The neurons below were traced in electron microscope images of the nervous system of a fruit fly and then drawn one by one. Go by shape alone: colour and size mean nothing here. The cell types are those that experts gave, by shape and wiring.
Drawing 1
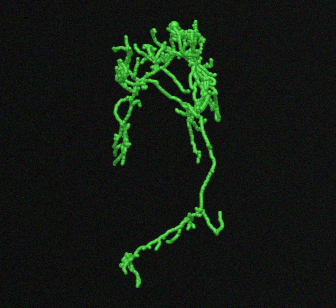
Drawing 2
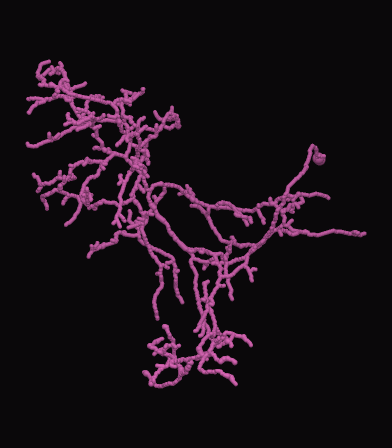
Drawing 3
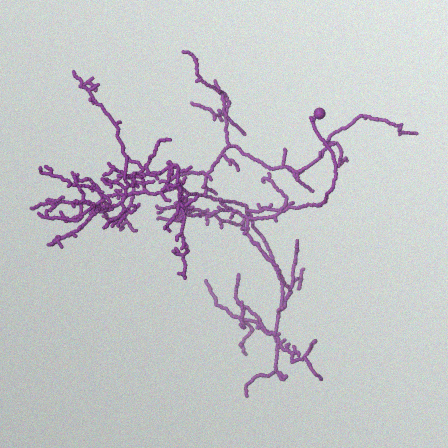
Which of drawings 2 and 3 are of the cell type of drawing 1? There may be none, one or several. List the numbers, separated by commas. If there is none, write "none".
none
